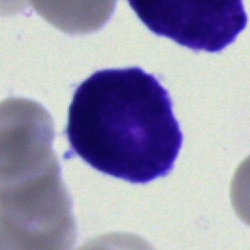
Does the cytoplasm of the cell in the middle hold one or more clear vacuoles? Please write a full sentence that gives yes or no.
No, the cytoplasm of this cell shows no vacuoles.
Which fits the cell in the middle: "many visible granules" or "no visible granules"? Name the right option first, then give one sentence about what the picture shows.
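No visible granules. No distinct granules are visible in the cell.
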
